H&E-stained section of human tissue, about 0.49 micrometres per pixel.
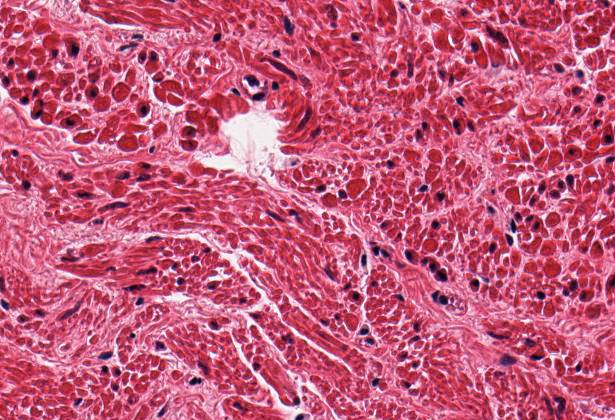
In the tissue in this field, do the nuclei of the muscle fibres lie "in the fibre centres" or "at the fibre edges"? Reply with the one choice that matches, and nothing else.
In the fibre centres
